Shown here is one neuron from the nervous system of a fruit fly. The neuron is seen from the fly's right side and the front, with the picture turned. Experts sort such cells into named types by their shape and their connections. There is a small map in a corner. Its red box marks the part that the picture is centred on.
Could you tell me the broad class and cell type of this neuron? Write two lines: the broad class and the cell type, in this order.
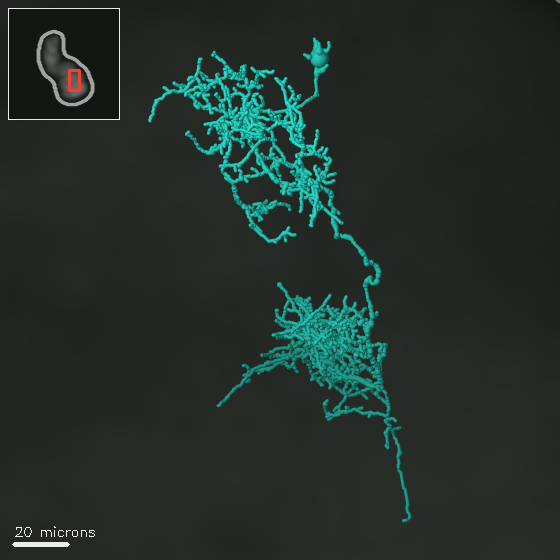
central-brain intrinsic neuron
IB118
